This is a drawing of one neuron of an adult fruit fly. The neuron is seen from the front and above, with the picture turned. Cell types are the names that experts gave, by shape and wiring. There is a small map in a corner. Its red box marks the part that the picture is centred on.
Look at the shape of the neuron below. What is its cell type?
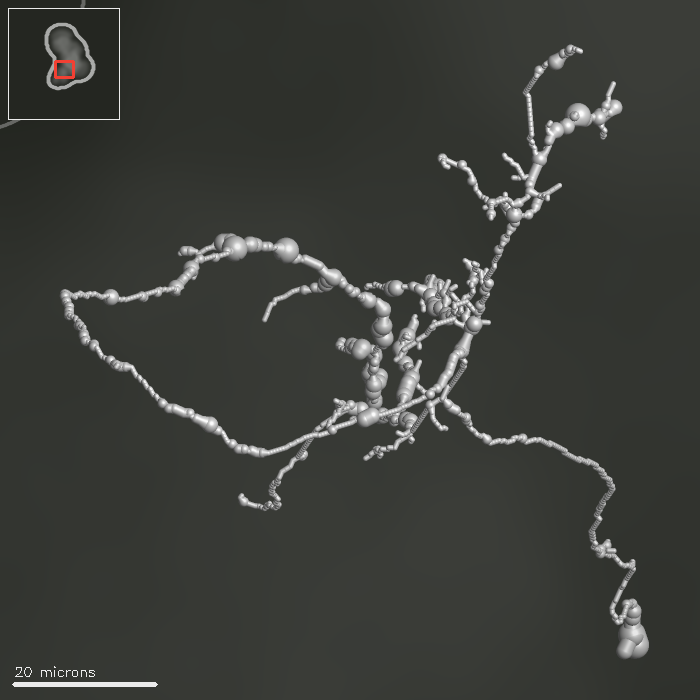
IN02A031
